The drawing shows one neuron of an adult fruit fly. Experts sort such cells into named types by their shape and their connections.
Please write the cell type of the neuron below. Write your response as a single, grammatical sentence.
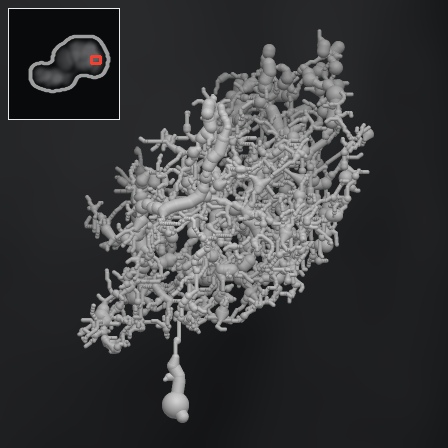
To this neuron applies the cell type name AVLP374.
